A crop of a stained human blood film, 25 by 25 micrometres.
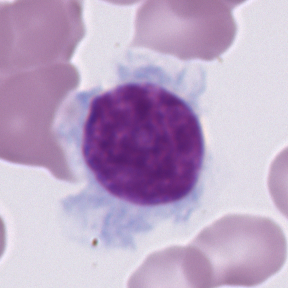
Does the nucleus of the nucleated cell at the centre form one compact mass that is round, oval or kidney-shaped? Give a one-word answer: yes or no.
Yes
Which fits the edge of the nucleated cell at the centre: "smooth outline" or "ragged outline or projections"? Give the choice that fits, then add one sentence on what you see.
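Ragged outline or projections. The cell outline is irregular and ragged rather than smooth.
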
